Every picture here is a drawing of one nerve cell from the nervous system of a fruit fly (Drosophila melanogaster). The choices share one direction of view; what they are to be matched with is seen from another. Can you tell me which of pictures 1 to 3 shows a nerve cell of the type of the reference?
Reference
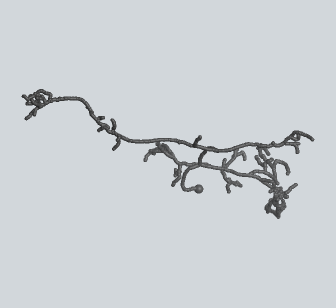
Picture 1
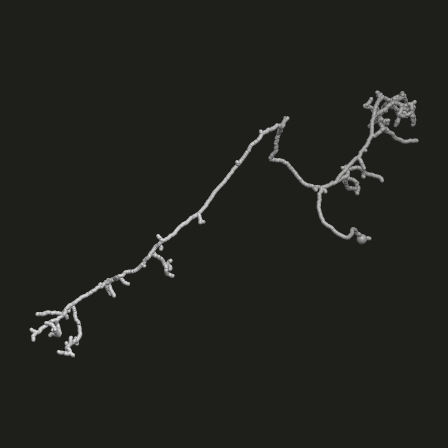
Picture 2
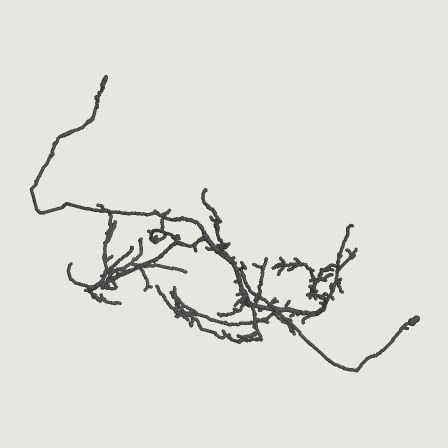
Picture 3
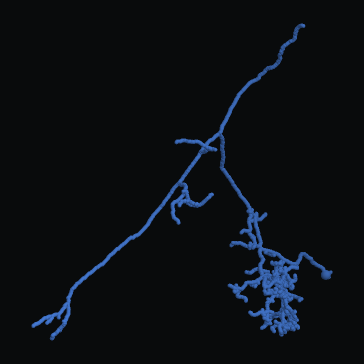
1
